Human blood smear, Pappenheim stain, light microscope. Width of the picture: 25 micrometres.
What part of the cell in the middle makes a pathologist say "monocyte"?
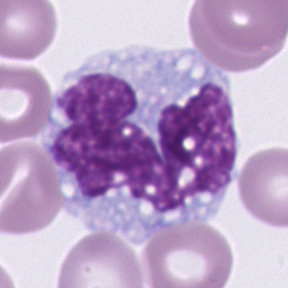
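Start with the nucleus: it is built of broad, bulky folded masses, not thin segments linked by threads.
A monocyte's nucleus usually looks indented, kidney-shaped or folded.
So the folding you see here goes with the monocyte. Now look at the cytoplasm, which is pale blue-grey and dotted with many small clear vacuoles.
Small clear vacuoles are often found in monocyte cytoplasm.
Those vacuoles fit the name as well. Finally, the chromatin is purple, with a lacy, stranded texture instead of dense solid clumps.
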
